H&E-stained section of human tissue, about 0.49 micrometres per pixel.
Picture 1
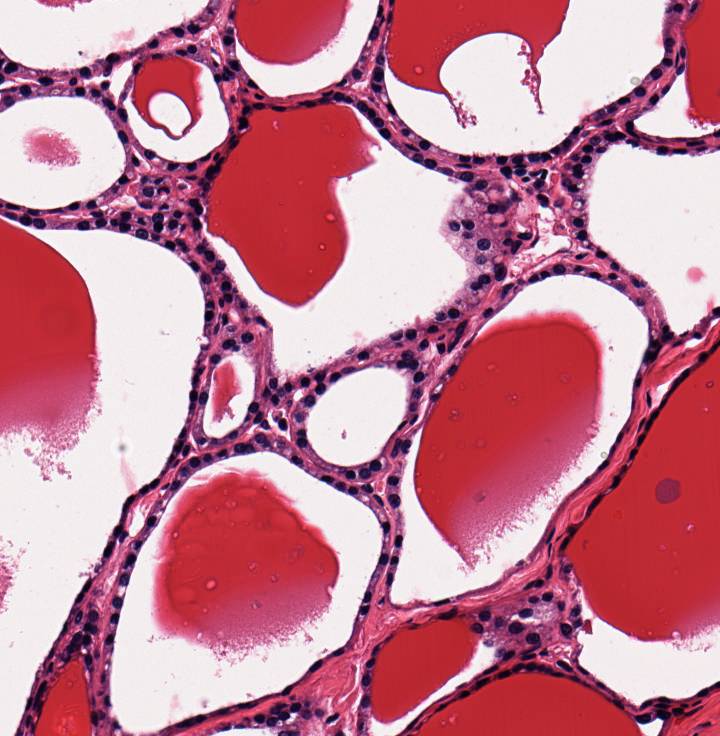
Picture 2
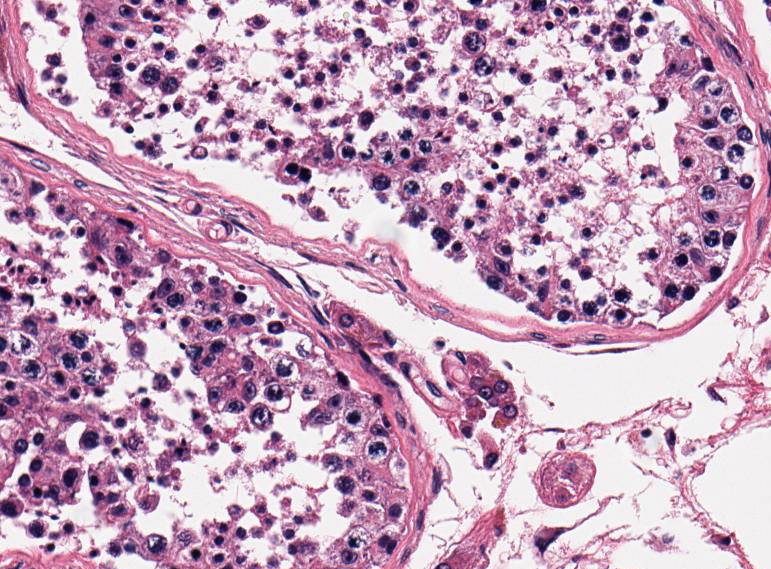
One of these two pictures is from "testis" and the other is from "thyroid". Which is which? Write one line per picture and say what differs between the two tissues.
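The field in picture 1 comes from the thyroid. Each follicle is lined by a single layer of flattened to low cuboidal epithelial cells.
The field in picture 2 comes from the testis. The tubules are lined by many layers of rounded cells stacked from the wall toward the centre.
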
